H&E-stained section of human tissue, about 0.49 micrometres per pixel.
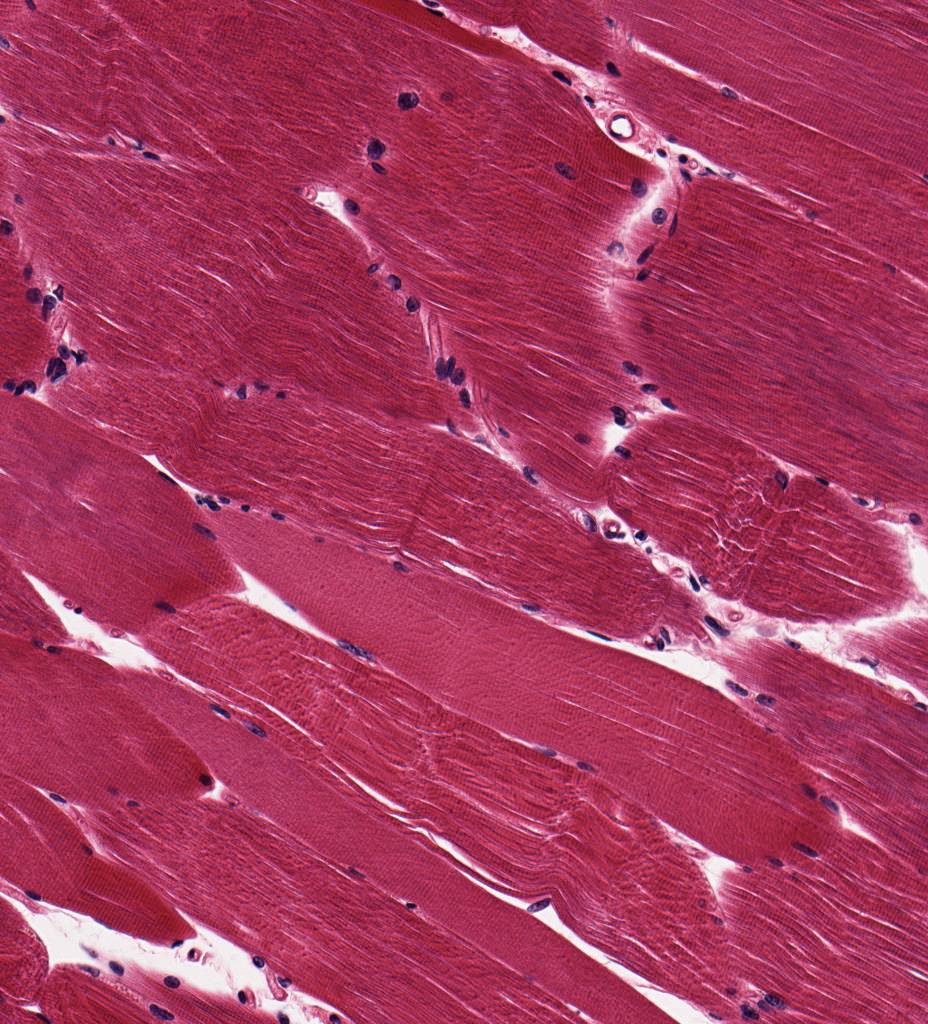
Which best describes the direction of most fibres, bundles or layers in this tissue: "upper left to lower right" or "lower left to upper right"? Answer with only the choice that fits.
Upper left to lower right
